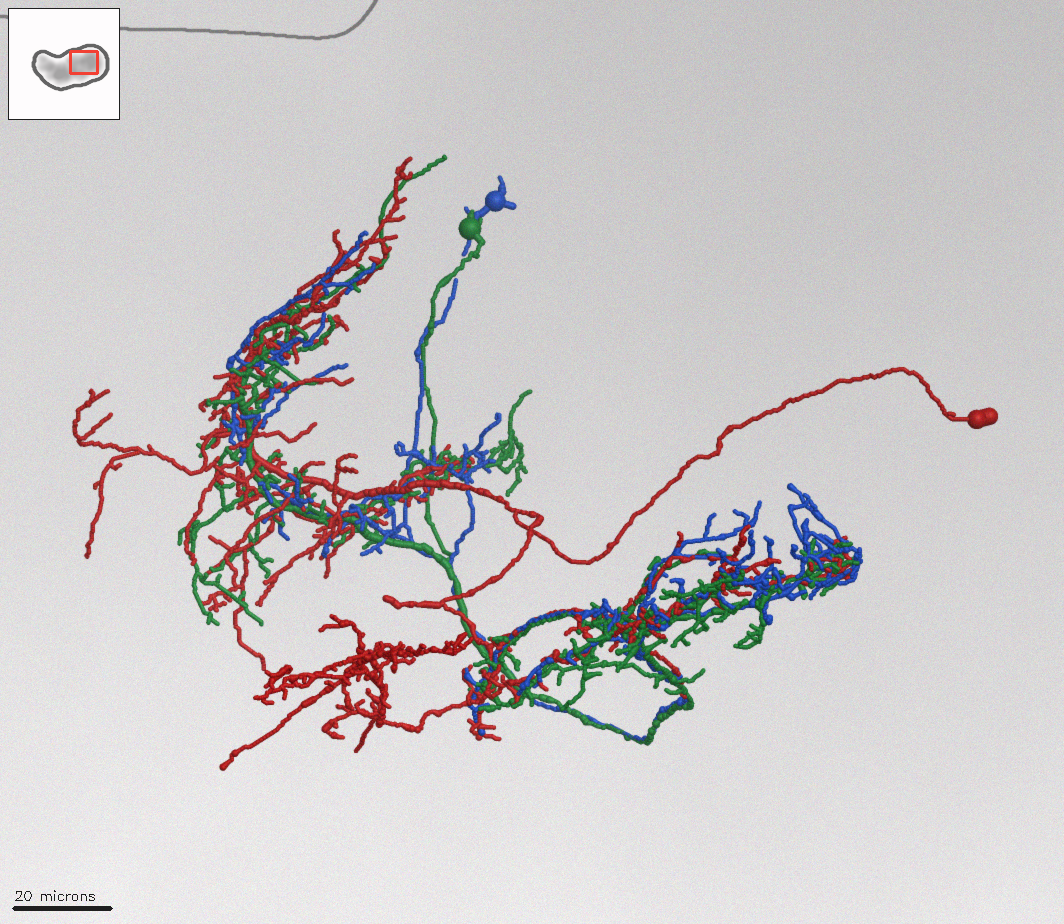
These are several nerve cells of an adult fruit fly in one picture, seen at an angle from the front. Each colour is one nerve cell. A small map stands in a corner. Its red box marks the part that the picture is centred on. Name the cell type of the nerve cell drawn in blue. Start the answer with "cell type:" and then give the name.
cell type: LAL147_a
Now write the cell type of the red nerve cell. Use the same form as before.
cell type: IB005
